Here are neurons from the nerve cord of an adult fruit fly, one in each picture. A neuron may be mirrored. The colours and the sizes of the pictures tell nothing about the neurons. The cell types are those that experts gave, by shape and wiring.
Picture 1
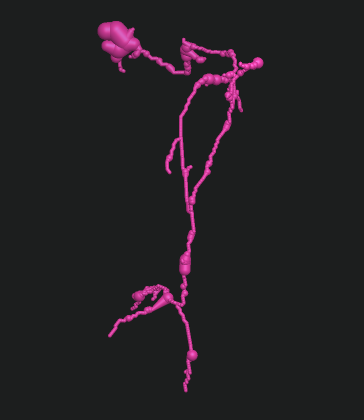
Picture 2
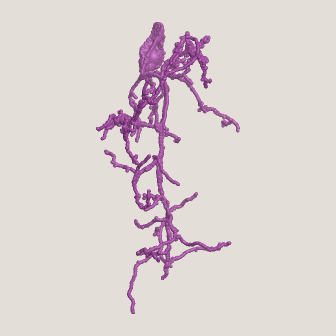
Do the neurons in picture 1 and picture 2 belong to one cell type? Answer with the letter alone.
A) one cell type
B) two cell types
A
